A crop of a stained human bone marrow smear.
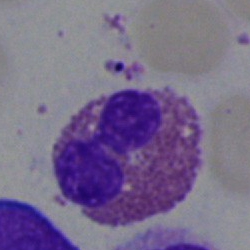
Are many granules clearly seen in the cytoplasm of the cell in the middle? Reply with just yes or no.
Yes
